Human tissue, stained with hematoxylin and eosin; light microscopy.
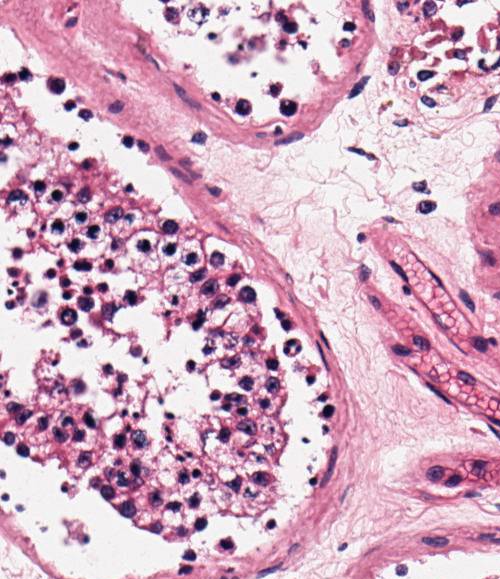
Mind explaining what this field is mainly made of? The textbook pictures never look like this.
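Seminiferous tubule: parts of several rounded tubules, separated by stroma, occupy the field, the largest filling most of the left half.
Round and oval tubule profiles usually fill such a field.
Within the large left tubule, many cells have round, dark nuclei and pale, vacuolated cytoplasm. These cells lie loosely, many separated from one another and scattered into open white spaces. The tubule at the top centre holds only scattered cells in a largely empty lumen.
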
